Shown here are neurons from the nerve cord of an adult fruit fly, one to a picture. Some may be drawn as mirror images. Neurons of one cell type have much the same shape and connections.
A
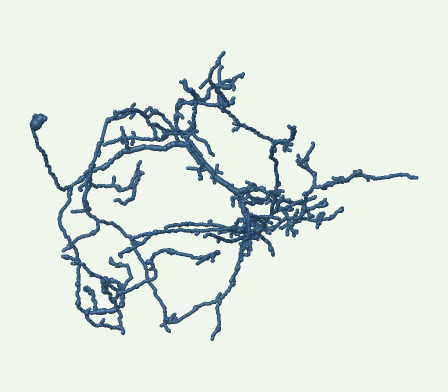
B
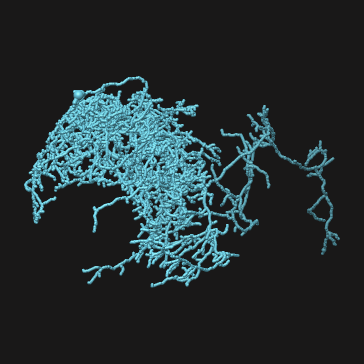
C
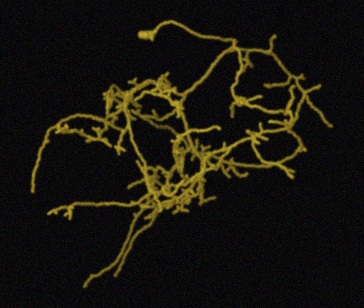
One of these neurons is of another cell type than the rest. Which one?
B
